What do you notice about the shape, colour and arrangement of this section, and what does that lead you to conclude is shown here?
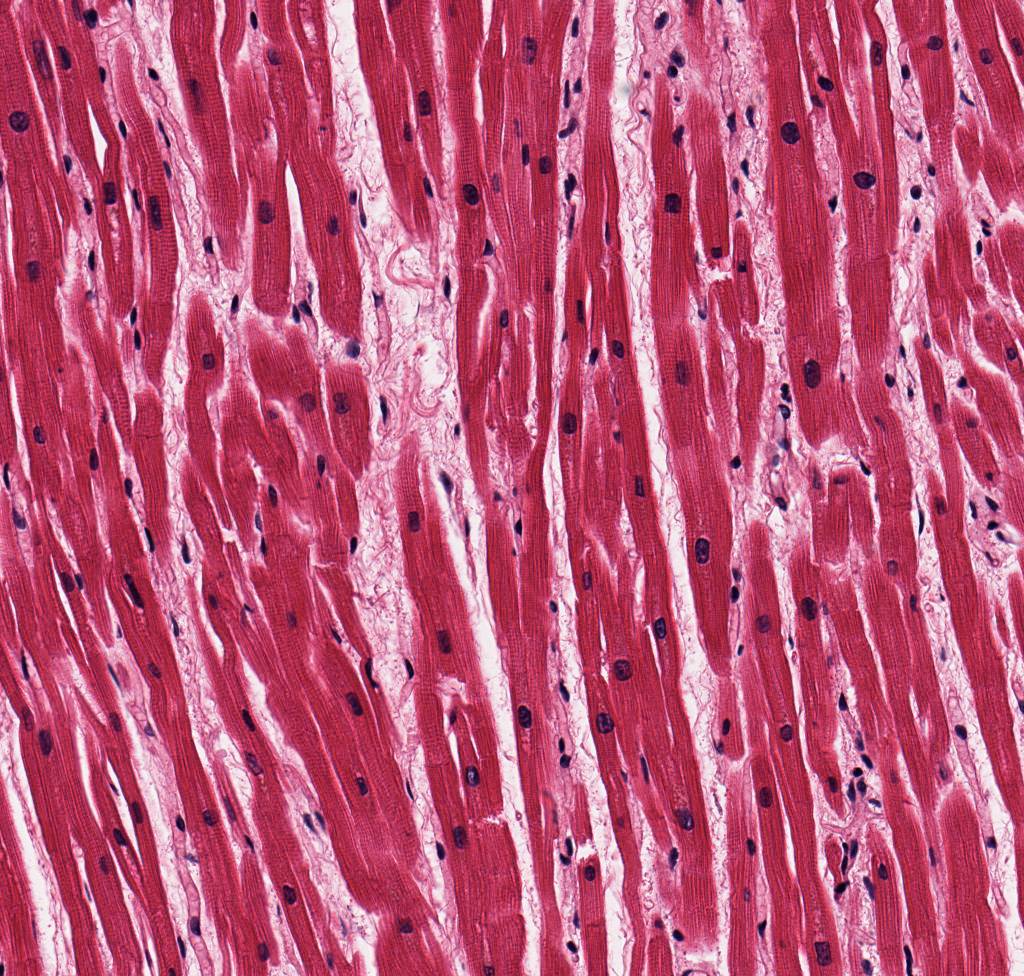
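First, orientation: long muscle fibres run in parallel, roughly top to bottom. Second, branching: many fibres branch and join their neighbours. Third, striations: fine cross-striations run across the fibres. Fourth, staining: their cytoplasm is deep red. This section is atrial appendage of the heart.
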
